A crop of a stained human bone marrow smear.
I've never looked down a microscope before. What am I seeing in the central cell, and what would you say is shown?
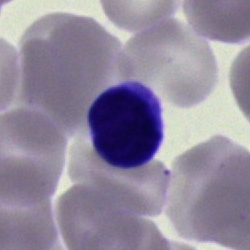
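The nucleus has dense chromatin staining a uniform deep blue-purple, and no nucleoli can be seen in it. Little or no cytoplasm is visible around the nucleus. No vacuoles are visible anywhere in the cell. This cell is a lymphocyte.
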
